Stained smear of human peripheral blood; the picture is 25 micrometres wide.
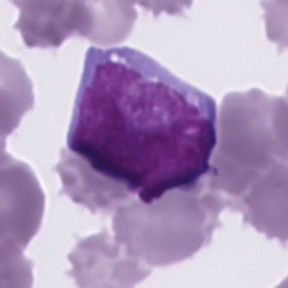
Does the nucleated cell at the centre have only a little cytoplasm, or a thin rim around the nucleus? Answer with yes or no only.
Yes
